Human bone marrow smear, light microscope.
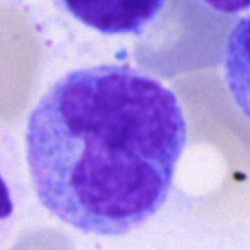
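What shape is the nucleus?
Folded and kidney-like, with a deep notch on its left side.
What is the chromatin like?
Dark purple and moderately condensed, with a coarse, clumped texture.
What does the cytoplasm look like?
Moderate in amount, pale greyish-blue and widest on the left, with only a faint fine texture and no coarse or prominent granules.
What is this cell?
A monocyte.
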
